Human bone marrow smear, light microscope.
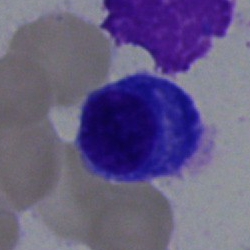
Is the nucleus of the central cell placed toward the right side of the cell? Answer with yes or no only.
No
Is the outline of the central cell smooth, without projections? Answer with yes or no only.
No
